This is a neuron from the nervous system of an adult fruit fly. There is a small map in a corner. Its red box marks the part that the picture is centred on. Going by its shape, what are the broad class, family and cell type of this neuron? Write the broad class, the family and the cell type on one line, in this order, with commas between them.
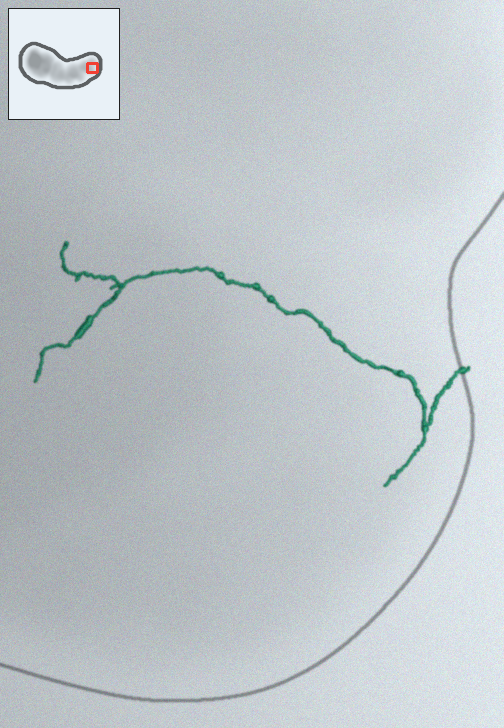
sensory neuron entering the nerve cord, class mechanosensory tactile, SNta43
